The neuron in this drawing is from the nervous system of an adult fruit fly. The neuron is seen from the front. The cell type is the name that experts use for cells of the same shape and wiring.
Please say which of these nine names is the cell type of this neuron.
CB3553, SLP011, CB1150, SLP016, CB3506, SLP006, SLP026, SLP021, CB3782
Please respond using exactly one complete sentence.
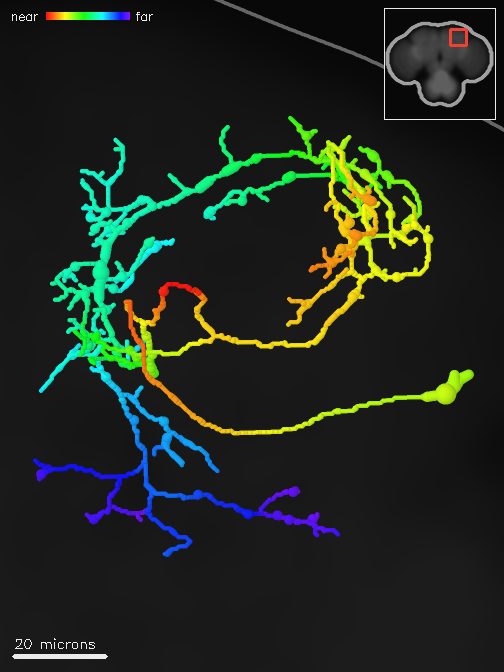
By type, the neuron is SLP006.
